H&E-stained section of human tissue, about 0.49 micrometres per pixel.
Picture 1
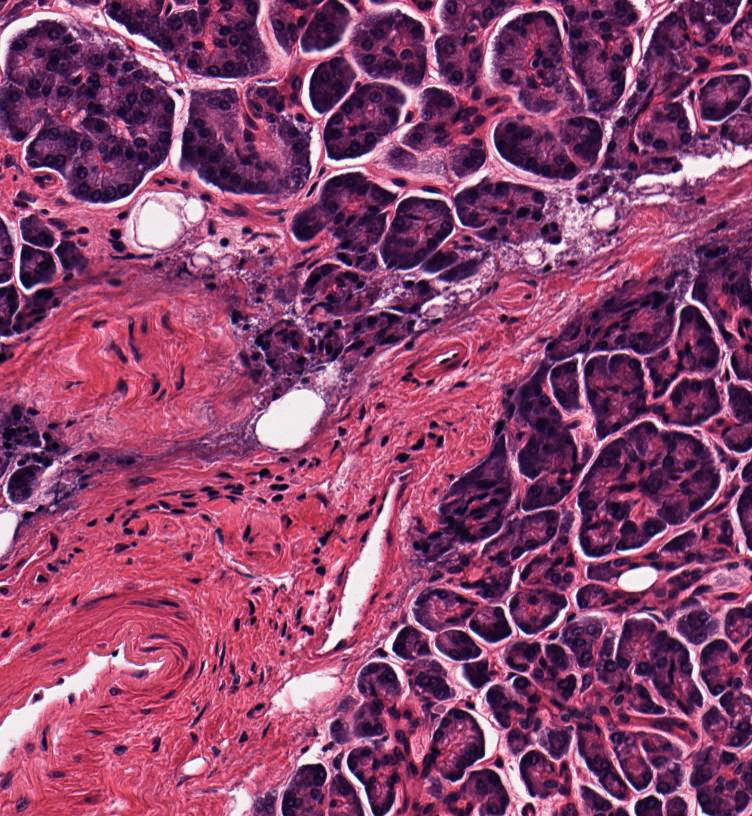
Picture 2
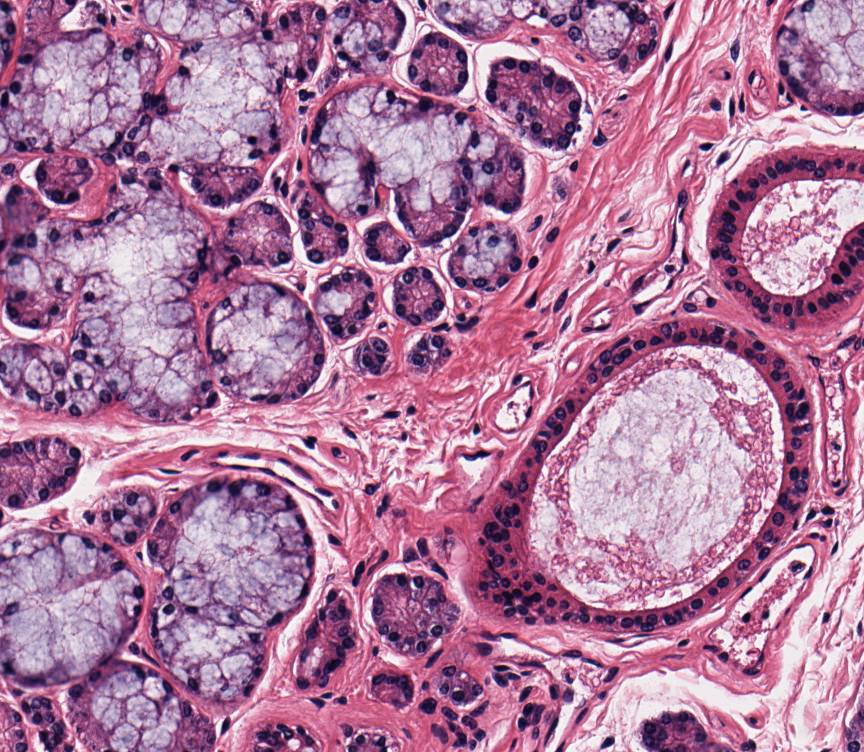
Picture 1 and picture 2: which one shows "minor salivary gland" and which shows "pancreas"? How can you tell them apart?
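Of the two fields, the pancreas is shown in picture 1 and the minor salivary gland in picture 2. In the pancreas, a band of pink fibrous tissue crosses diagonally from the lower left toward the upper right, with glandular tissue above and to the right of it. That tissue consists of small rounded acini packed closely together, their cells having dark purple cytoplasm and round, dark nuclei. In the minor salivary gland, closely packed mucous acini fill most of the left half, and larger ducts lie on the right side. The mucous cells have pale, bubbly, grey-lilac cytoplasm with flattened nuclei pressed against the base, in contrast to the dark purple cytoplasm and round nuclei of the acinar cells in picture 1. The ducts are lined by cuboidal to columnar epithelium with crowded, darkly stained nuclei, and no fat cells are present anywhere in this field.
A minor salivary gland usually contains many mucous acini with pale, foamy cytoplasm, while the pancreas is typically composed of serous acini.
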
